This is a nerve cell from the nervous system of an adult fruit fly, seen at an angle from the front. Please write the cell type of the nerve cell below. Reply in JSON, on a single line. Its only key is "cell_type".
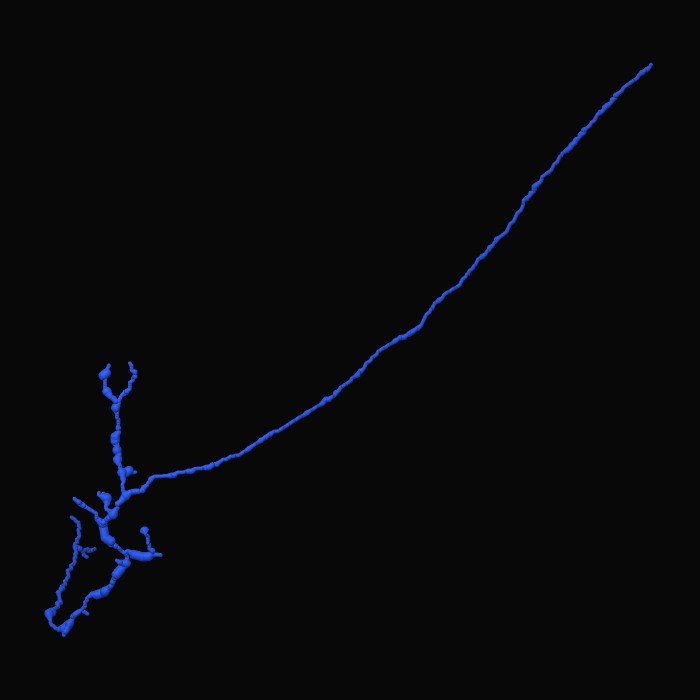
{"cell_type": "SNpp15"}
